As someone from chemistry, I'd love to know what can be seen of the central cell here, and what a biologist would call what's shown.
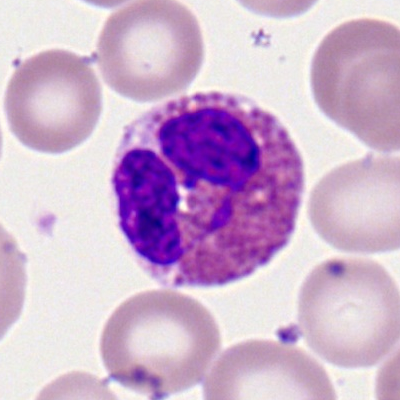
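Coarse pinkish-orange granules pack the cytoplasm. The nucleus is divided into two large lobes, in which no nucleoli can be seen. The outline of the cell is round and smooth. Name: eosinophil.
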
